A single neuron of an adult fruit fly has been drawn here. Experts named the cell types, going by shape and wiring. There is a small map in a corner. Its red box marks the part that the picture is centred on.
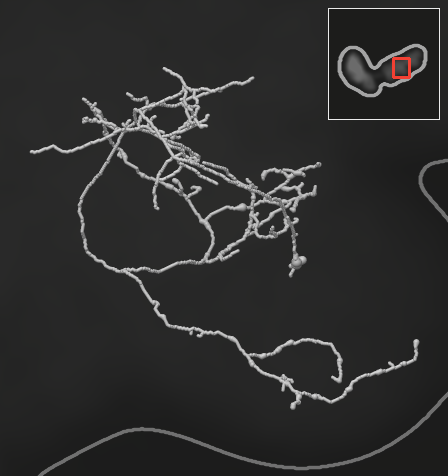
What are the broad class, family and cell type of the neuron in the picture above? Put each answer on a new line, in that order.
nerve-cord intrinsic neuron
hemilineage 12B
IN12B038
